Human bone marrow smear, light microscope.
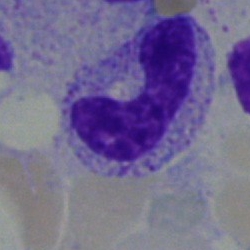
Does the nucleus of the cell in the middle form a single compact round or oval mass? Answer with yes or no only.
No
